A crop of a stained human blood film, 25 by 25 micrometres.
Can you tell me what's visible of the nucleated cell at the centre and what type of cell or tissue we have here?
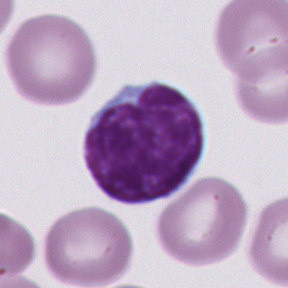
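Outline first: round and smooth. Nucleus next: a notch marks its upper edge. Cytoplasm after that: only a thin rim around the nucleus, coloured pale blue. Last, the name: this is a typical lymphocyte.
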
